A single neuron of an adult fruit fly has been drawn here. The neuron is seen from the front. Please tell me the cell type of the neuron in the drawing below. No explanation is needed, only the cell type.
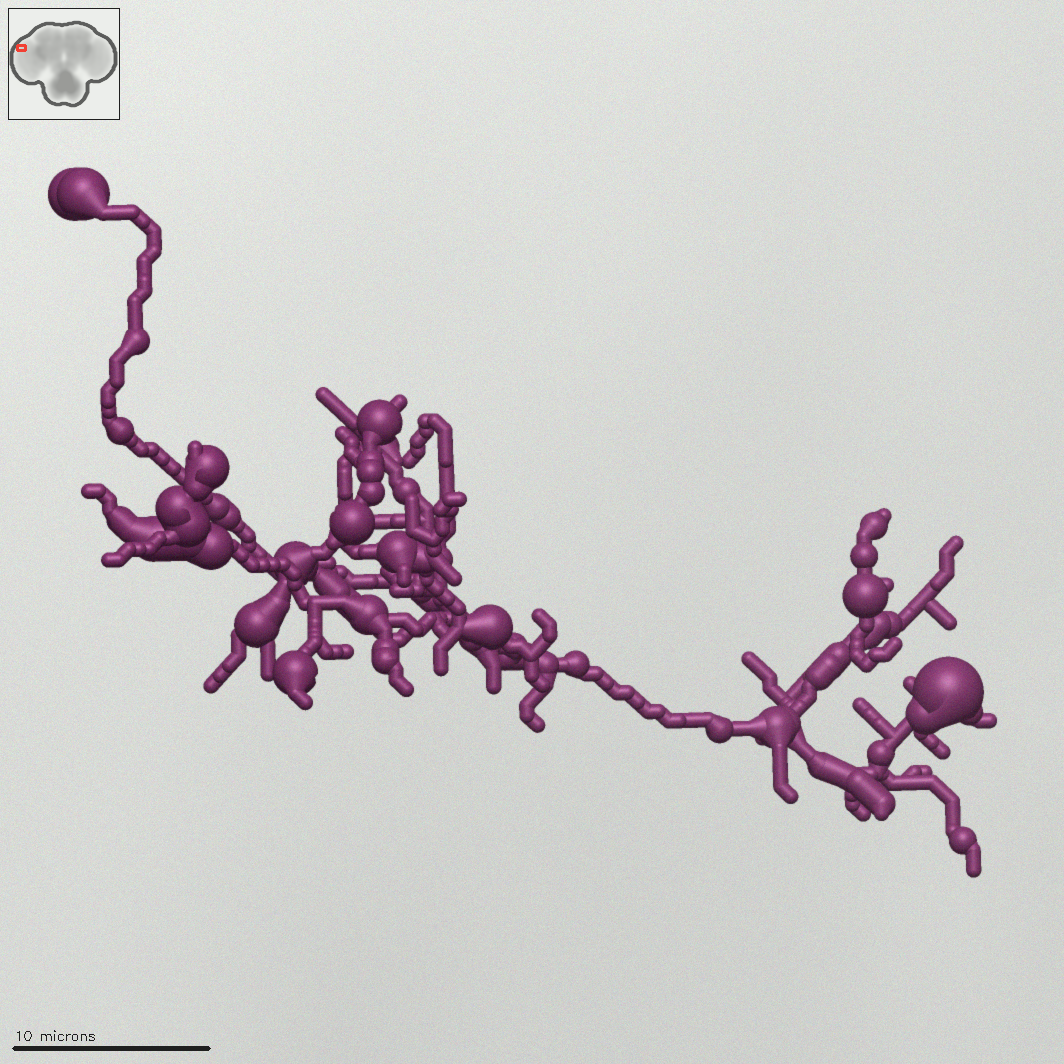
Mi2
